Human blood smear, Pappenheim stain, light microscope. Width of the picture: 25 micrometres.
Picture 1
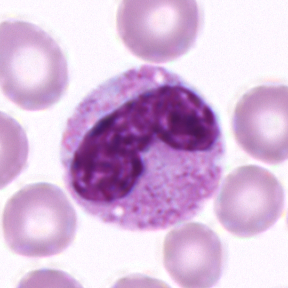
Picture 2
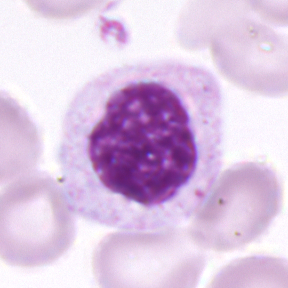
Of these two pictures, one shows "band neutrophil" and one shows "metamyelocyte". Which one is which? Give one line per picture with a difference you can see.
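Picture 1 – band neutrophil. The nucleus is a curved band running from the lower left to the upper right of the cell.
Picture 2 – metamyelocyte. The nucleus is roughly round with a slightly bumpy, uneven contour.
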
